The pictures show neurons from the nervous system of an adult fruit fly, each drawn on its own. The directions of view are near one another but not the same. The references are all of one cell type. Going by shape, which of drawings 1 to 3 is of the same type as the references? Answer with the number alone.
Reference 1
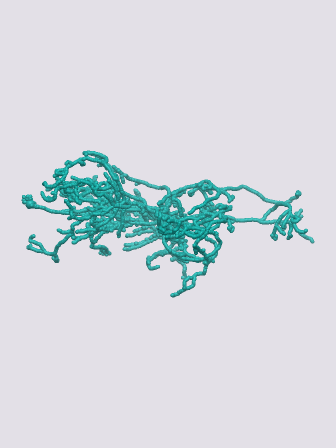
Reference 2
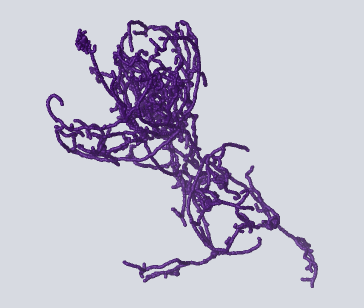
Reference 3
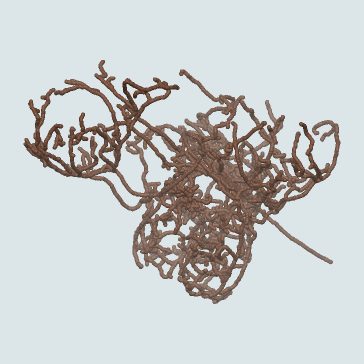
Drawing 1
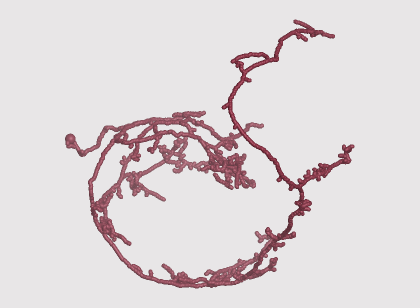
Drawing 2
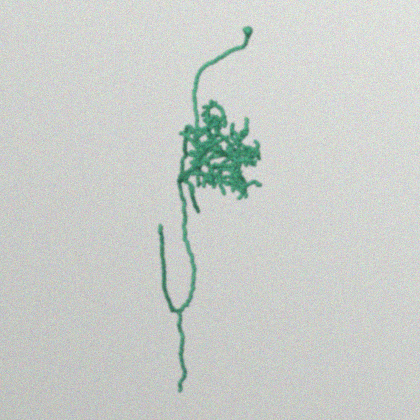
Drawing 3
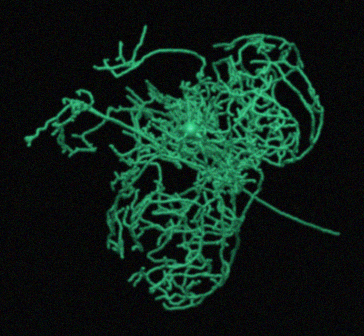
3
